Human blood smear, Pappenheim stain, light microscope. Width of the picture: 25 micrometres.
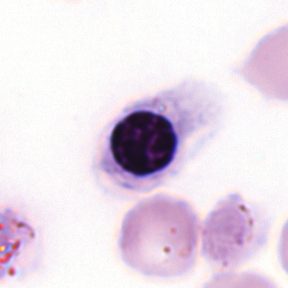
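Normoblast at the centre of a stained smear of human peripheral blood. The nucleus sits off-centre toward the lower left of the cell, its chromatin dense and stained a very dark purple. The cytoplasm is pale lavender-blue, and most of it spreads out toward the upper right of the nucleus.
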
